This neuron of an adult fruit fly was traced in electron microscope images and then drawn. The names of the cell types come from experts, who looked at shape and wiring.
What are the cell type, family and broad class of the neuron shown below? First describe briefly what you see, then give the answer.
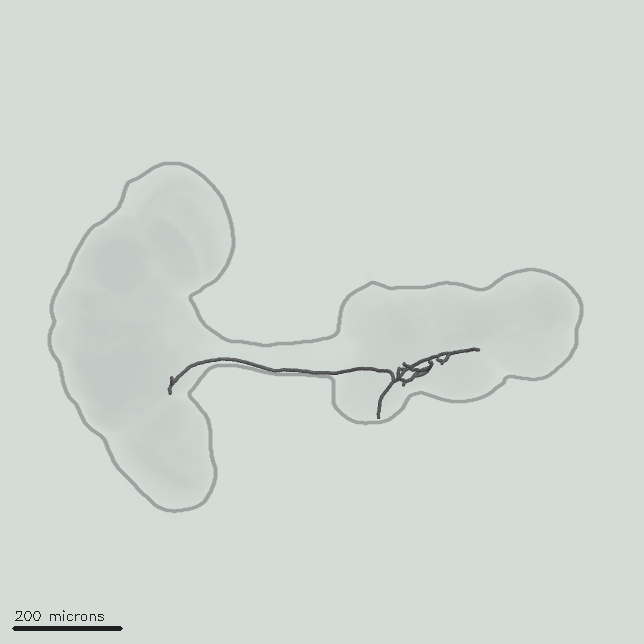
It runs through the neck, between the brain and the nerve cord. No cell body is drawn. From left to right in the picture it spans about 600 microns. Its cell type is SApp13. The name of its family is class mechanosensory proprioceptive. Its broad class is sensory neuron ascending to the brain.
